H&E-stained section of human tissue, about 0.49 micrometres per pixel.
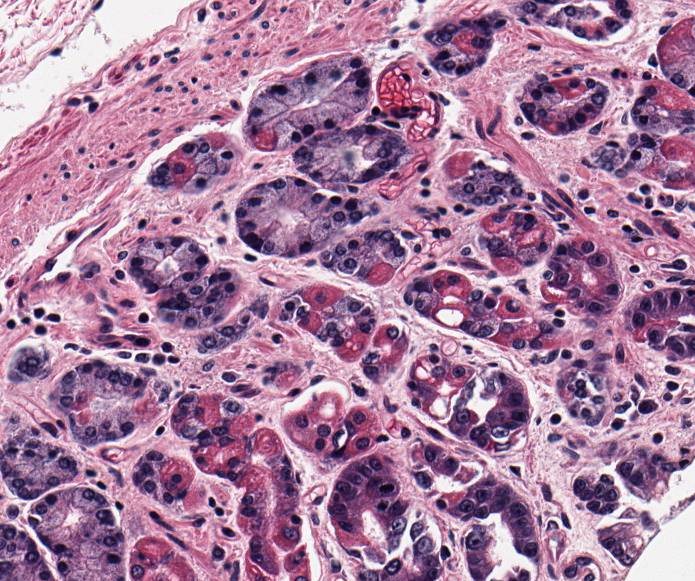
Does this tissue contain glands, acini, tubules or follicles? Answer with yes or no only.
Yes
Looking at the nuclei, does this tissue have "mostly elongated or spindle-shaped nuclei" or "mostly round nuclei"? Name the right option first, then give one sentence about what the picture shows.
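Mostly round nuclei. The bright pink cells have a round, centrally placed dark nucleus.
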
